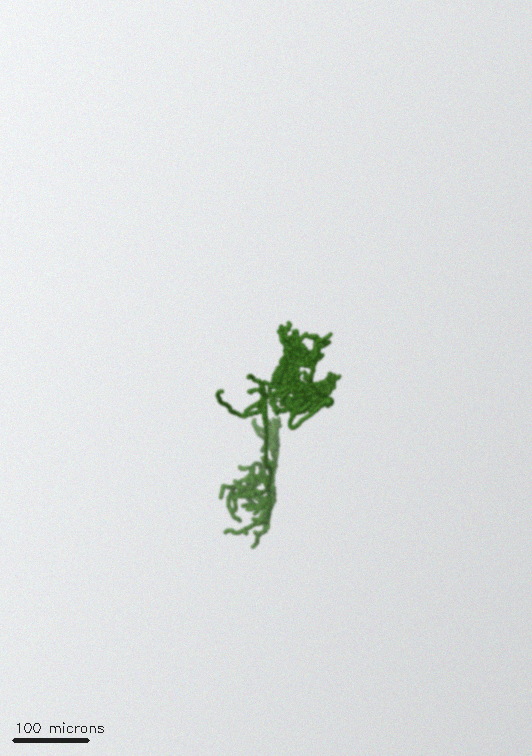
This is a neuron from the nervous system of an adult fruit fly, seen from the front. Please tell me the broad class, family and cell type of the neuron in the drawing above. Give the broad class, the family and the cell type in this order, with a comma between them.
descending neuron, DNg, DNg102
